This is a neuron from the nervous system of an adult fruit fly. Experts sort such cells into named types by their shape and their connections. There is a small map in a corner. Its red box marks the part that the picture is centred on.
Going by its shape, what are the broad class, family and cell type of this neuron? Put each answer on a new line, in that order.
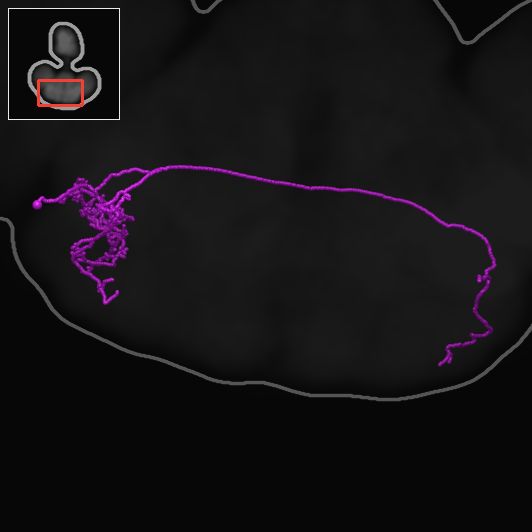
central-brain intrinsic neuron
hemilineage VLPl2_posterior
LHAV2g1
